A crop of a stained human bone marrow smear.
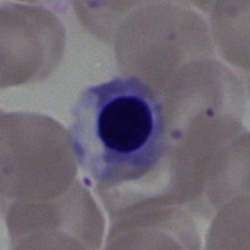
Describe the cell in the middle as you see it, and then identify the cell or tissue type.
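Starting with the nucleus, I see chromatin that is dense and very dark, with little texture showing, and I can find no nucleolus. Around it, the rim of cytoplasm broadens on the lower left side. Following the edge, the outline is irregular rather than a smooth circle. So this is an erythroblast.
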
